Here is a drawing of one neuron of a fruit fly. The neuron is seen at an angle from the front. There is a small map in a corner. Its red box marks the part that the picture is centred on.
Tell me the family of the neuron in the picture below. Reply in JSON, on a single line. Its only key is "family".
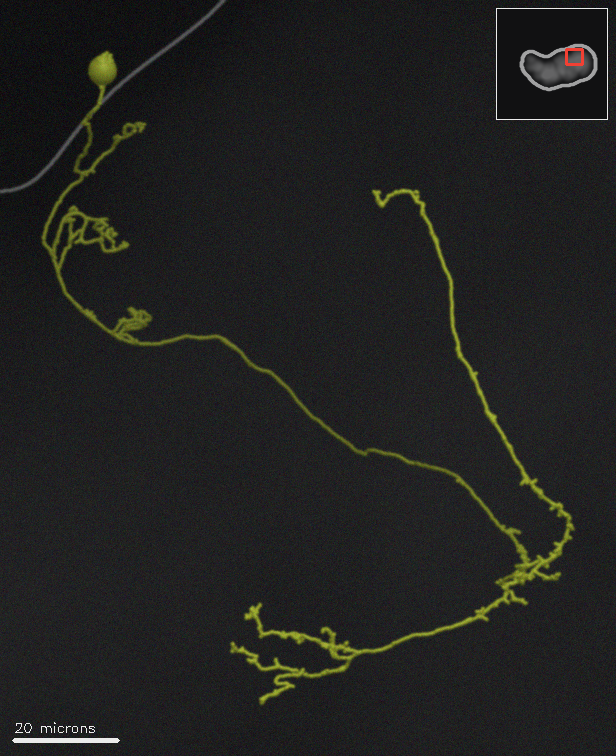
{"family": "class Kenyon Cell"}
